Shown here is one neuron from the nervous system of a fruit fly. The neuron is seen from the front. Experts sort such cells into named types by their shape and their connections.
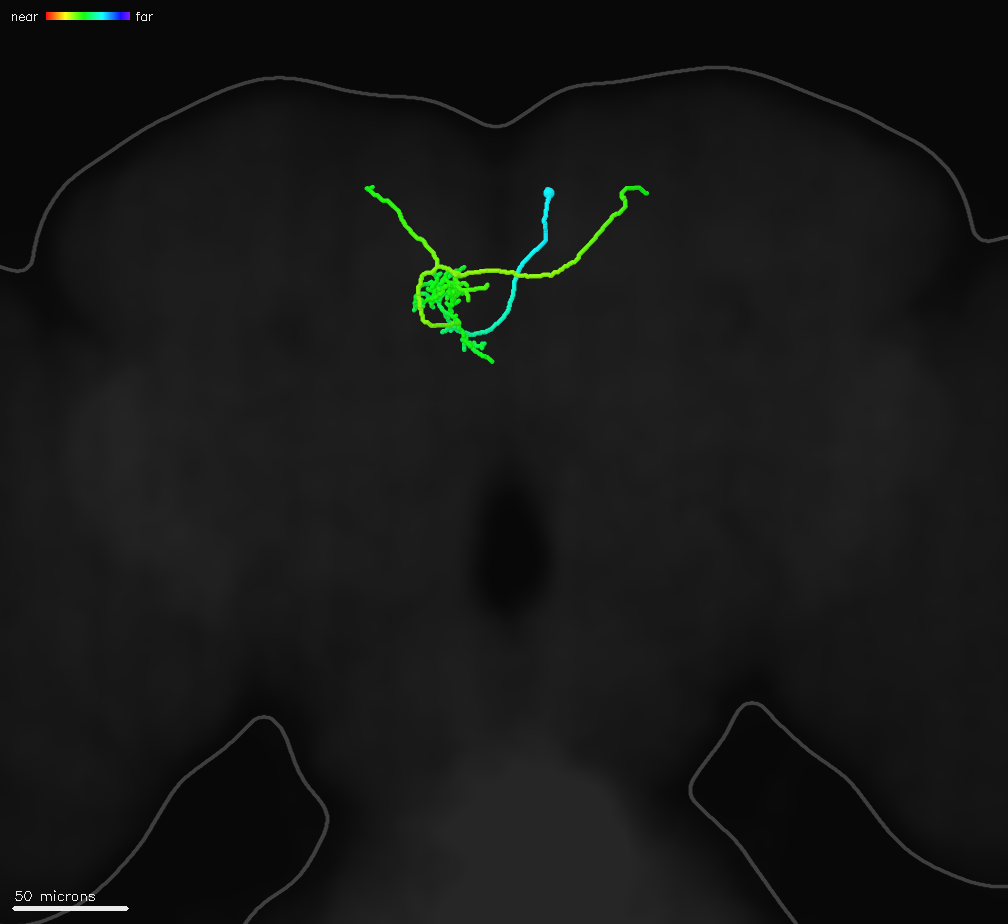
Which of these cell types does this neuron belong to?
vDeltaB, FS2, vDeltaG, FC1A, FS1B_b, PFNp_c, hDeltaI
FS2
